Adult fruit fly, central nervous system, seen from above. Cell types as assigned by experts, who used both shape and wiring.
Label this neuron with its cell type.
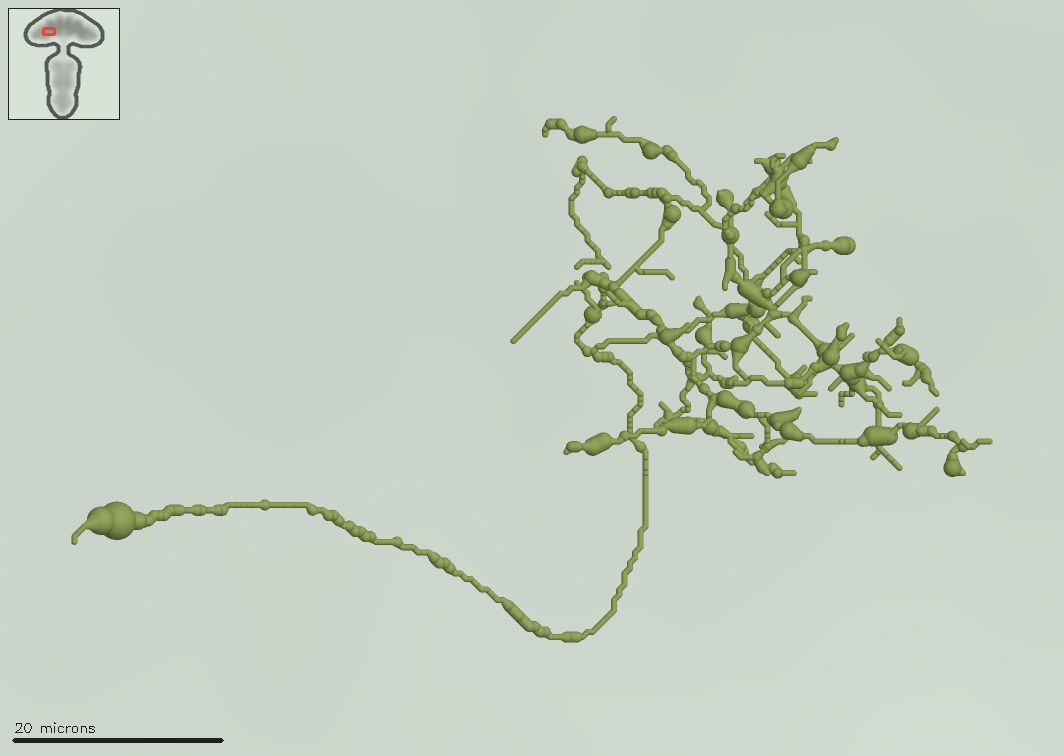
LHPV2a2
